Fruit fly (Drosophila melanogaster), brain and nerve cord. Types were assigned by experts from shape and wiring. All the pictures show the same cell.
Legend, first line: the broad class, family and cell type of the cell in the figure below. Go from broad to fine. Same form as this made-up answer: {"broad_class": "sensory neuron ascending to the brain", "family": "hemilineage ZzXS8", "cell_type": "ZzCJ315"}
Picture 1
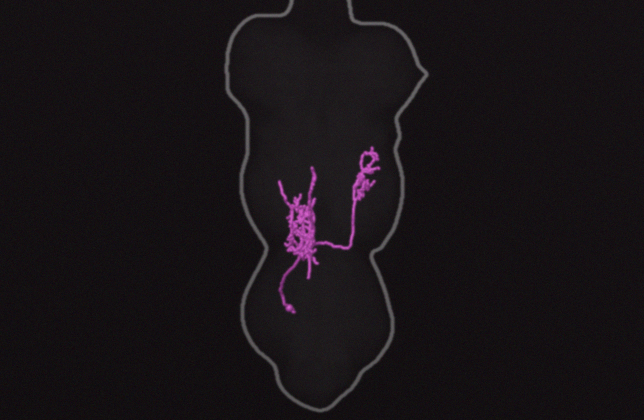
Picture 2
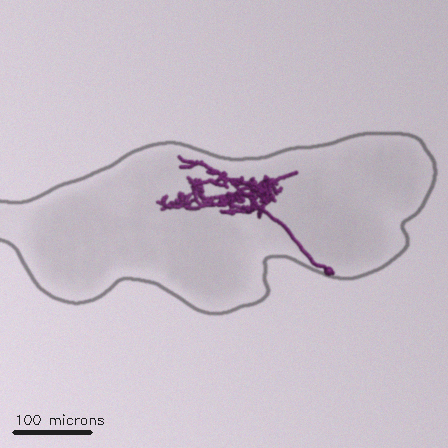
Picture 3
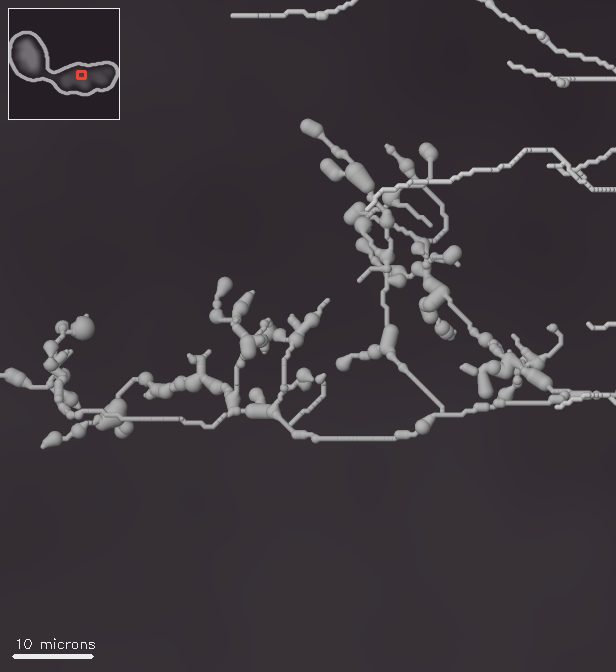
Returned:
{"broad_class": "nerve-cord intrinsic neuron", "family": "hemilineage 07B", "cell_type": "IN07B039"}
